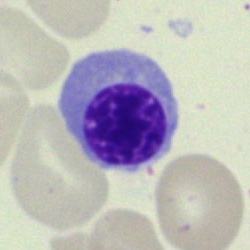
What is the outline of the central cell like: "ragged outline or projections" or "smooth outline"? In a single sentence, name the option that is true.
The edge of the cell is smooth and even.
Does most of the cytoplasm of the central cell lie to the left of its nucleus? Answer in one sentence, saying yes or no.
Yes, this cell carries its nucleus toward the right side.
